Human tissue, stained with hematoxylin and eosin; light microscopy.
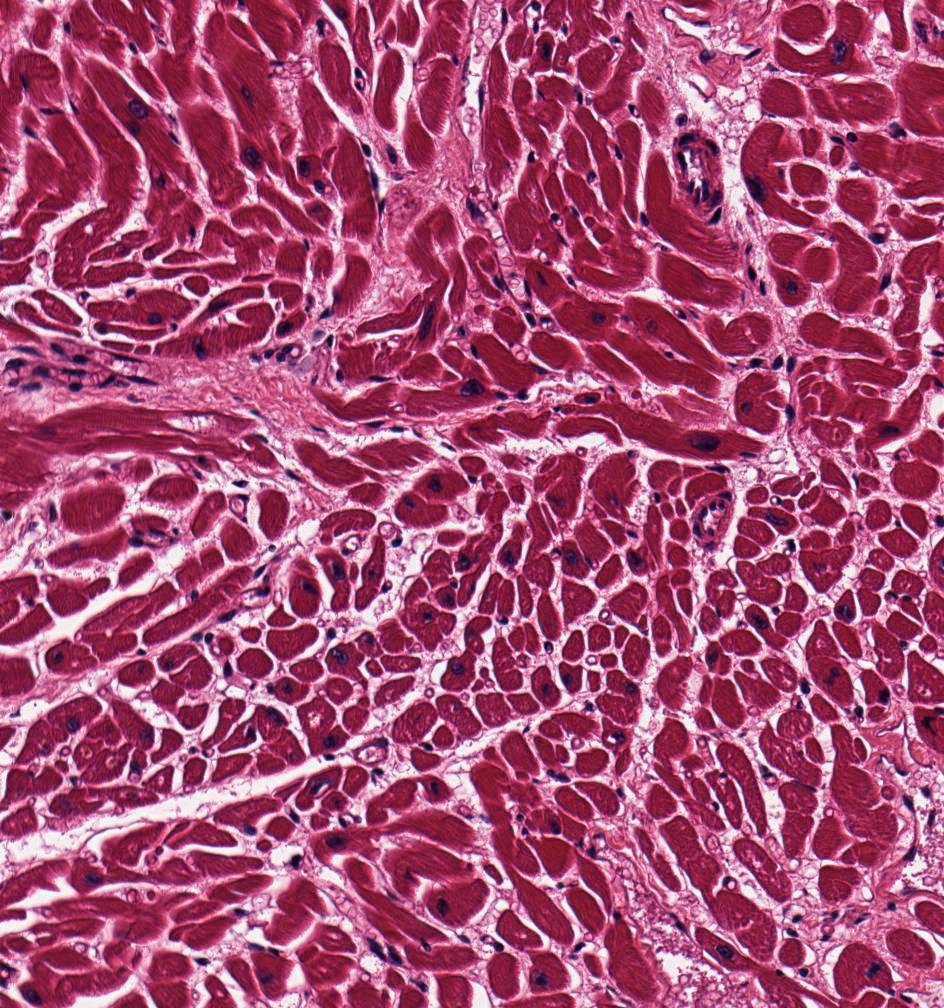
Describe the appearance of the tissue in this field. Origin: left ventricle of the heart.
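Muscle cytoplasm stains deep, dense red-pink. Pale pink, loose connective tissue with scattered small dark nuclei lies between fibres, forming a broader band at left centre. Narrow white clefts separate many fibres, consistent with shrinkage during processing.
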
